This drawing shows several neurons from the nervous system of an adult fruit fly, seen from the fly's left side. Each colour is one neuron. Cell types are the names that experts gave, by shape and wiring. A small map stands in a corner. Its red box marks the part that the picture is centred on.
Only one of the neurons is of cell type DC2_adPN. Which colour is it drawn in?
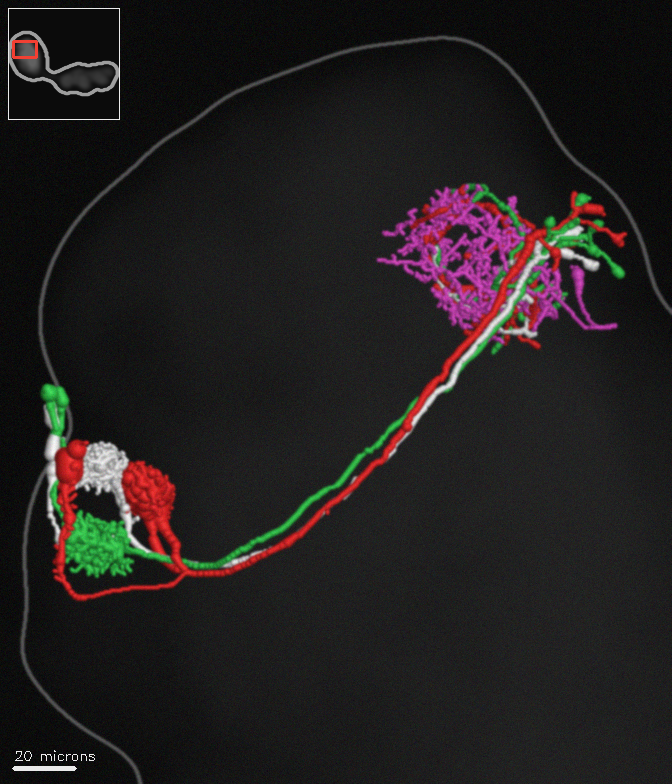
green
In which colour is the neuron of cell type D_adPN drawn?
white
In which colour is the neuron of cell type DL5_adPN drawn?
red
